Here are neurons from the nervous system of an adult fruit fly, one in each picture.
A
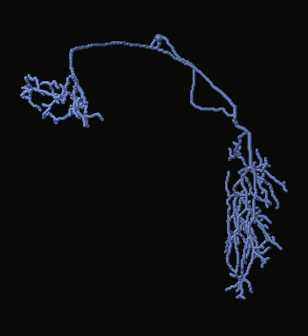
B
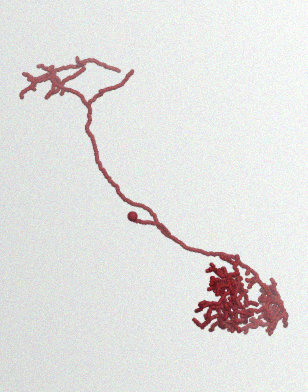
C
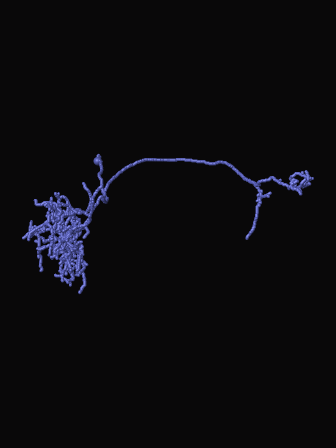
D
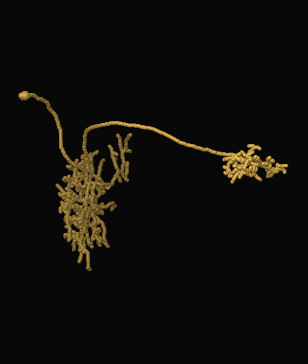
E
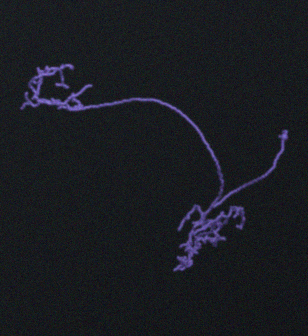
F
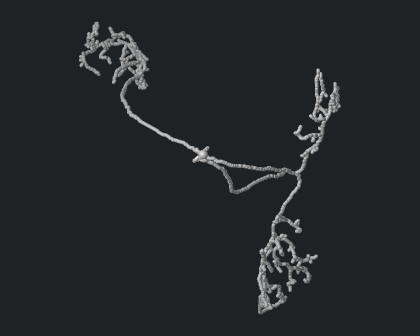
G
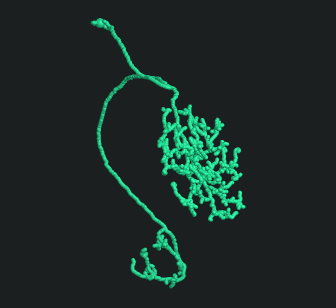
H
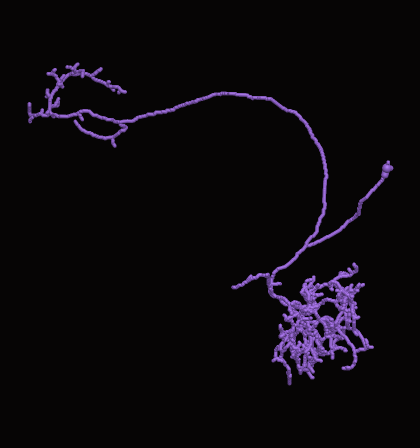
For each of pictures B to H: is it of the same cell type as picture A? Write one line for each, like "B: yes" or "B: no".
B: no
C: yes
D: yes
E: yes
F: yes
G: yes
H: yes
